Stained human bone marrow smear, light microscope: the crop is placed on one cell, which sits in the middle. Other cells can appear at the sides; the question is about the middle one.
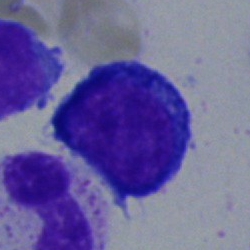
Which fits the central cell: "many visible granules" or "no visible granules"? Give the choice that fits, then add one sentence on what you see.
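No visible granules. No granules can be seen in the cytoplasm.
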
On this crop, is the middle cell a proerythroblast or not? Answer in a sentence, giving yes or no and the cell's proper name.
Yes, the cell found in the middle is a proerythroblast.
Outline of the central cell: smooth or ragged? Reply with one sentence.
A smooth outline is absent here, replaced by ragged stretches or projections.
